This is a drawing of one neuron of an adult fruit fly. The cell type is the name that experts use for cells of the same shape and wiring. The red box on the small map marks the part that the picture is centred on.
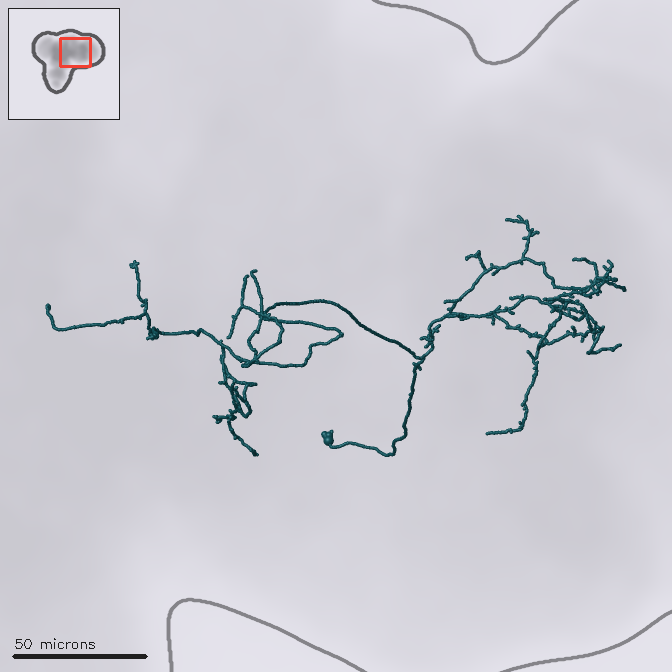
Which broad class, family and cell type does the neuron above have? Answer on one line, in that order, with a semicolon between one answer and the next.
central-brain intrinsic neuron; hemilineage VLPl&p1_posterior; CRE104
